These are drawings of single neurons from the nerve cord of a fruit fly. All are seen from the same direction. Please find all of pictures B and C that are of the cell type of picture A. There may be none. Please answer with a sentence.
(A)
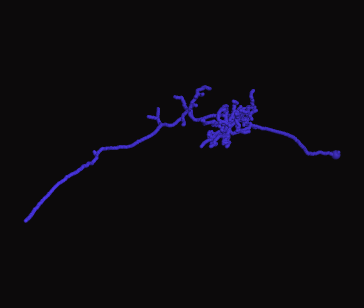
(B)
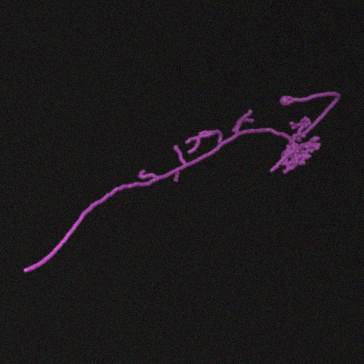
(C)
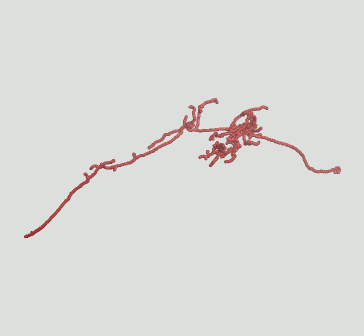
Picture C is of the same cell type.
